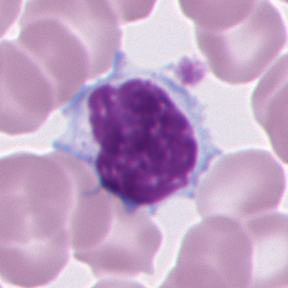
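Typical lymphocyte, the central cell in a stained peripheral blood smear. First, the cytoplasm of this typical lymphocyte is pale blue. Second, that rim of cytoplasm is wider to the left of the nucleus than to the right. Third, no distinct granules show in the cytoplasm. Last, the chromatin is coarse and clumped.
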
